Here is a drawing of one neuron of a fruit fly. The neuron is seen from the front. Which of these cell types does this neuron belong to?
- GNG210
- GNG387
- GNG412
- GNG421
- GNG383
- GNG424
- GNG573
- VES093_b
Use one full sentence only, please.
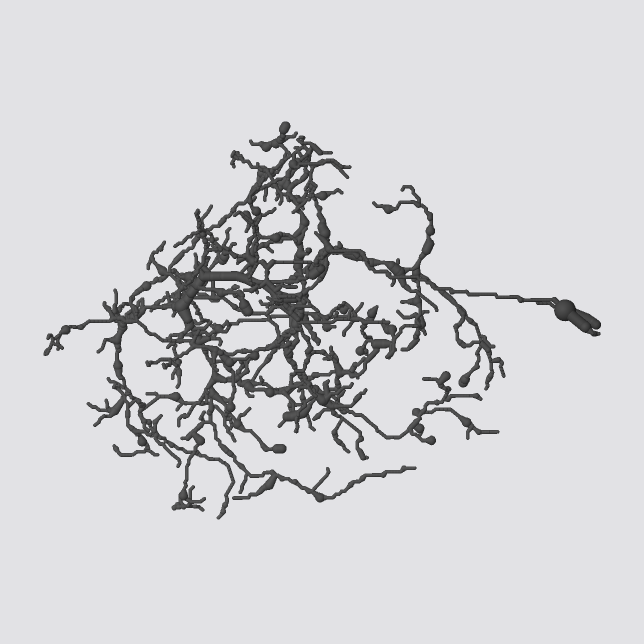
What this neuron is, by cell type, is GNG210.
